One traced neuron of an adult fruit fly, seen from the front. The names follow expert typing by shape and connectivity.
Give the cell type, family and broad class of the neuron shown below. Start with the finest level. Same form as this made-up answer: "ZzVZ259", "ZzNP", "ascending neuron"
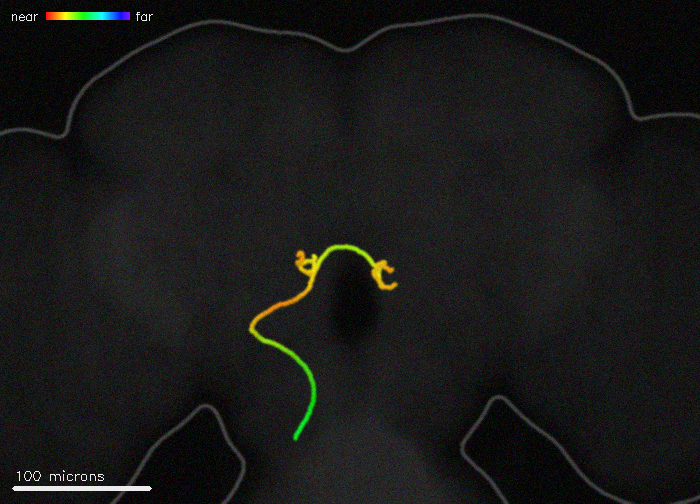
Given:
"ORN_VM7d", "class olfactory", "sensory neuron entering the brain"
